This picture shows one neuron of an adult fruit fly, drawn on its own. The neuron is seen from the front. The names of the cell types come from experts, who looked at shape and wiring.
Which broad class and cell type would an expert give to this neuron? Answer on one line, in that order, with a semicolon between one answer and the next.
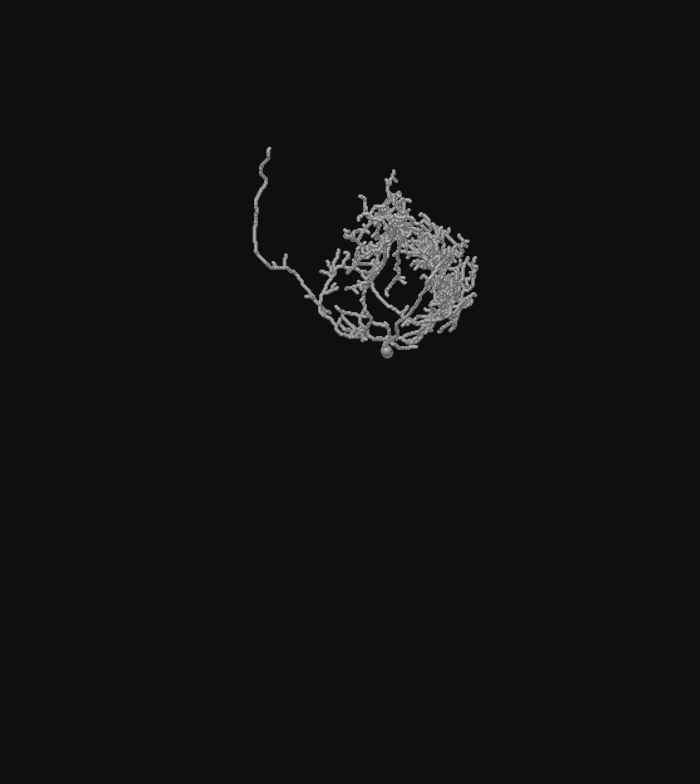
nerve-cord intrinsic neuron; INXXX474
